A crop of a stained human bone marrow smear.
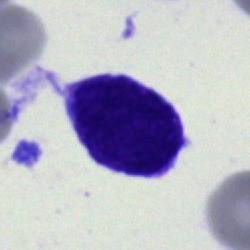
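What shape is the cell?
Oval, its long axis running from upper left to lower right.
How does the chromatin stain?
Dense and deep dark purple throughout, with no nucleoli visible.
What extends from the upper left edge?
A thin pale strand.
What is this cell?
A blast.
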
